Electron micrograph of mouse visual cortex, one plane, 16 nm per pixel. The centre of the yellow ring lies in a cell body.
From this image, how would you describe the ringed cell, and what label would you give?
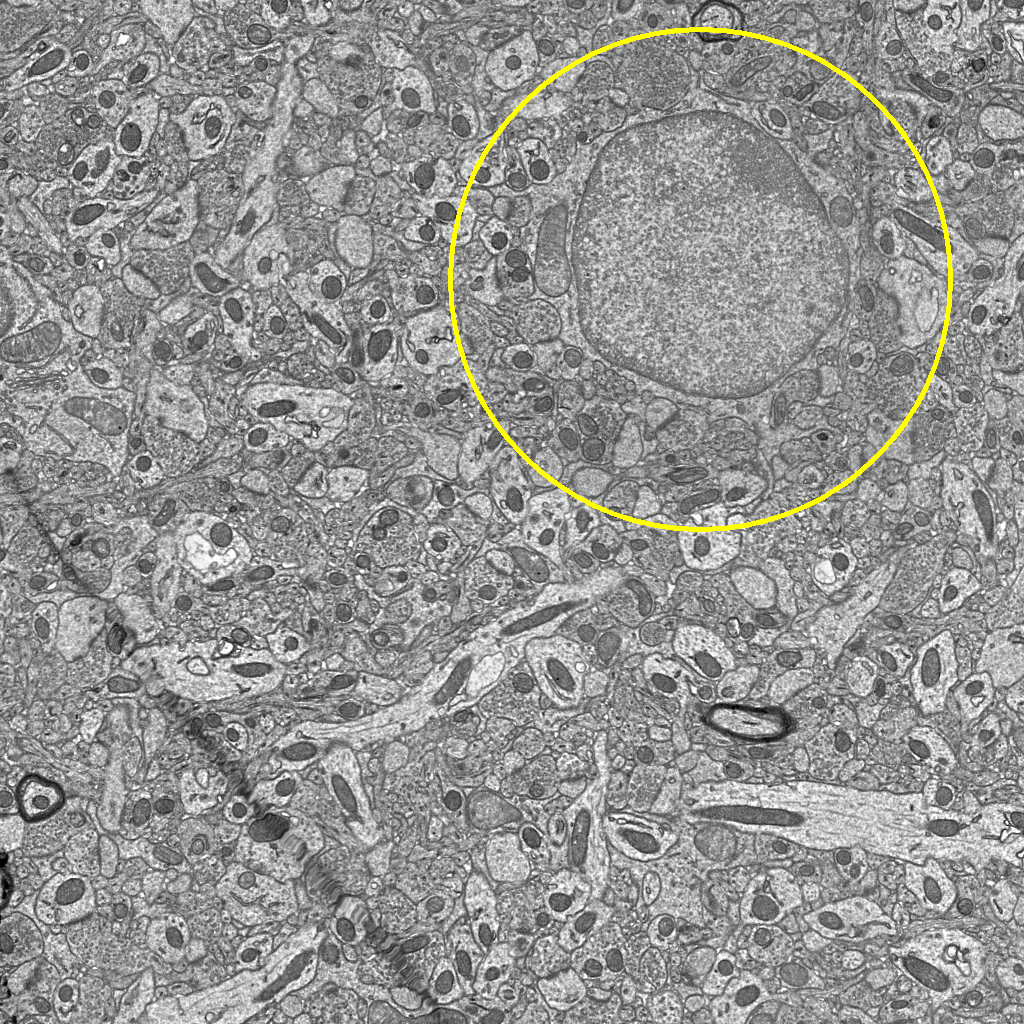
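Notice how large and rounded this nucleus is, its outline slightly angular and whole within the ring. The envelope runs smoothly, without deep folds. Finely granular chromatin spreads fairly evenly, with no thick dark rim along the envelope. Toward the upper right sits a darker, denser patch of nucleoplasm. What you have here is an astrocyte.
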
